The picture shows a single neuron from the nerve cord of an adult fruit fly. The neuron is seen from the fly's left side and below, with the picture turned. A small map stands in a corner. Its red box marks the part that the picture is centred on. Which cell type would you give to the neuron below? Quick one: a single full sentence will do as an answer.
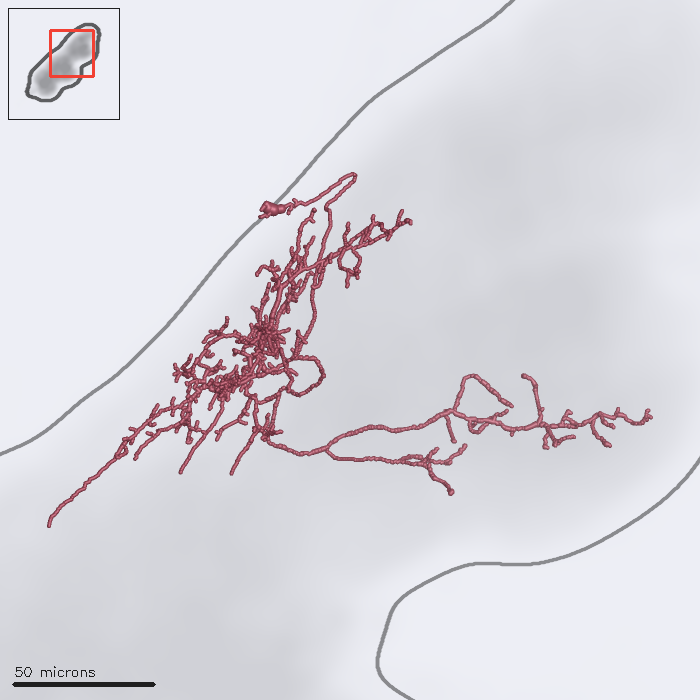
In the scheme of cell types, this neuron is IN18B028.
